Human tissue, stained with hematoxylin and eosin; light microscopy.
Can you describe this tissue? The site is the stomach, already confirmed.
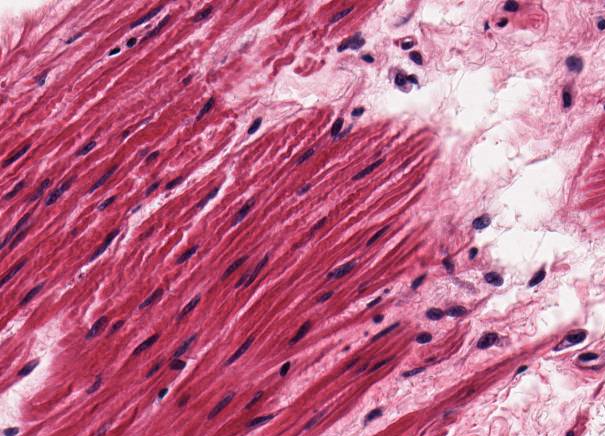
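Deep pink muscle fibres occupy the left and lower parts of the field, running diagonally from lower left to upper right. Their nuclei are elongated and lie parallel to the fibres. In the loose connective tissue, the scattered nuclei are small, dark and mostly round to oval.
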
